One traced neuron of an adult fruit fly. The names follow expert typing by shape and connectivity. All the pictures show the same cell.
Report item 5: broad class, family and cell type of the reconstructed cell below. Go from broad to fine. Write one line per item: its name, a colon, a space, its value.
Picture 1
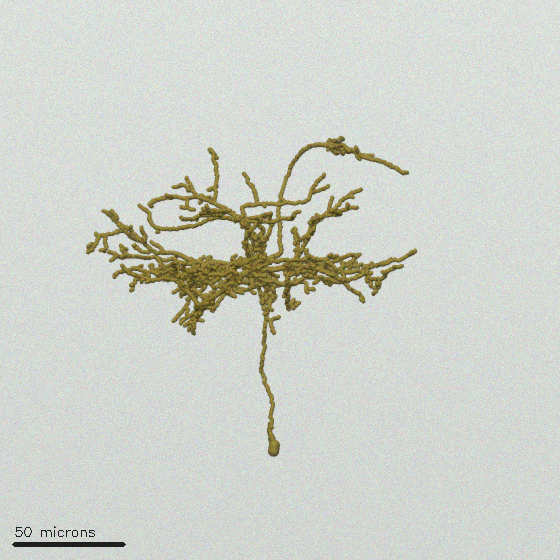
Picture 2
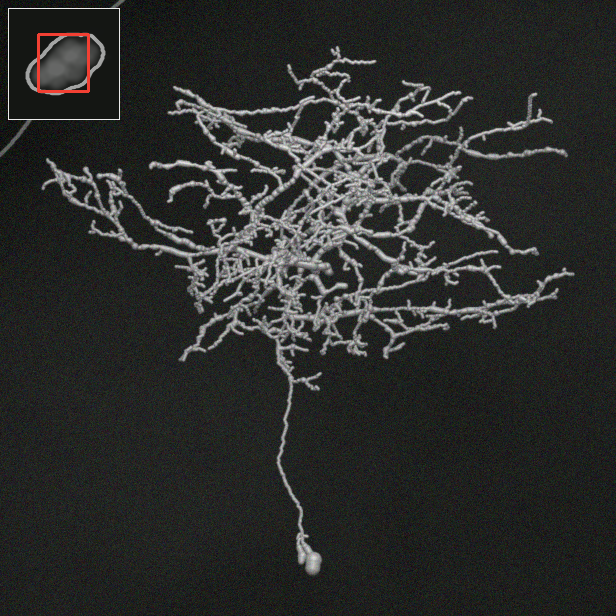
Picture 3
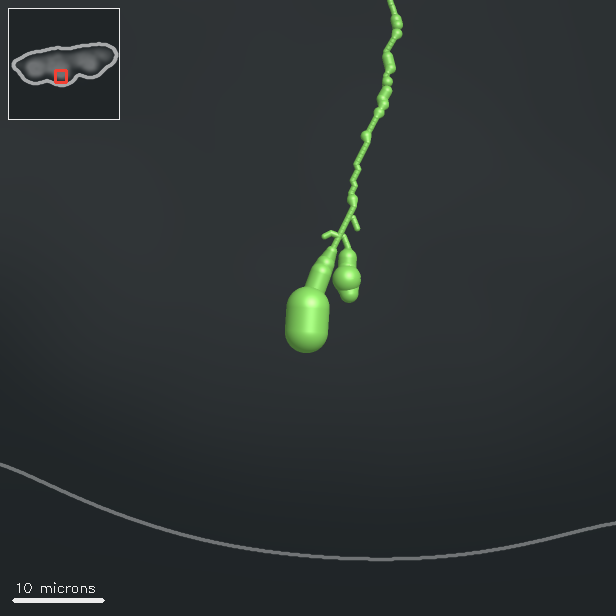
broad class: nerve-cord intrinsic neuron
family: hemilineage 06B
cell type: IN06B019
